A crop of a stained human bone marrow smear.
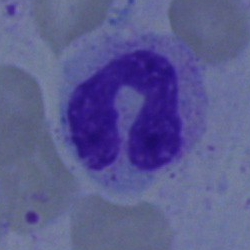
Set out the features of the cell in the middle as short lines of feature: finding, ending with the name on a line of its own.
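Nucleus: curved band, bent into a horseshoe, closed end at the top
Junction: joined along its curve by a broad band, no thin threads pinching it into lobes
Chromatin: dark purple, coarsely clumped
Granules: fine, faint purplish, in the cytoplasm
Name: band neutrophil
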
